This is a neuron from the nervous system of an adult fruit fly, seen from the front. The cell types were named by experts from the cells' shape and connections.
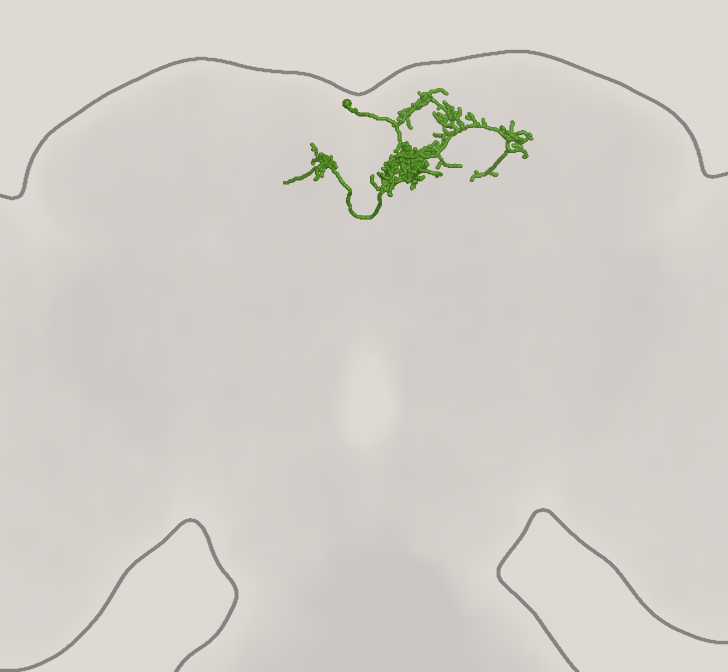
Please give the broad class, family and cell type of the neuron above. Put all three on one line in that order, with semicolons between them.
central-brain intrinsic neuron; hemilineage SMPad3; SMP133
